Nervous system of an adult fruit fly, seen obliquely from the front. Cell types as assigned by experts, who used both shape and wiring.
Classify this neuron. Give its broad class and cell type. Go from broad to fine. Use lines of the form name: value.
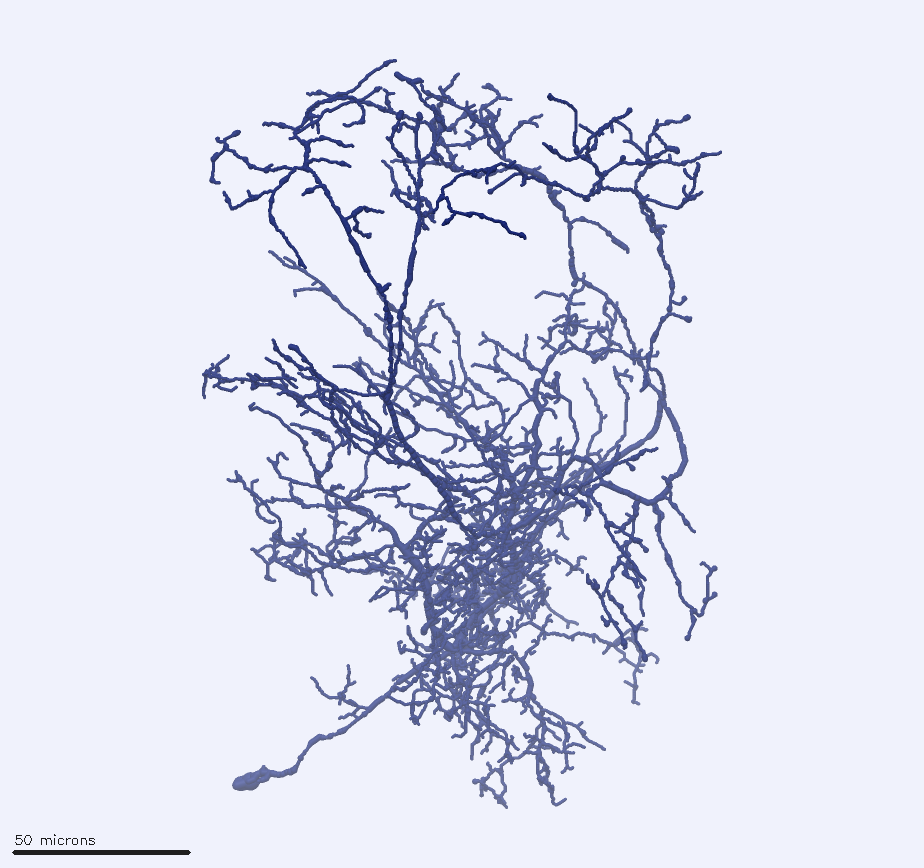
broad class: central-brain intrinsic neuron
cell type: VES092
